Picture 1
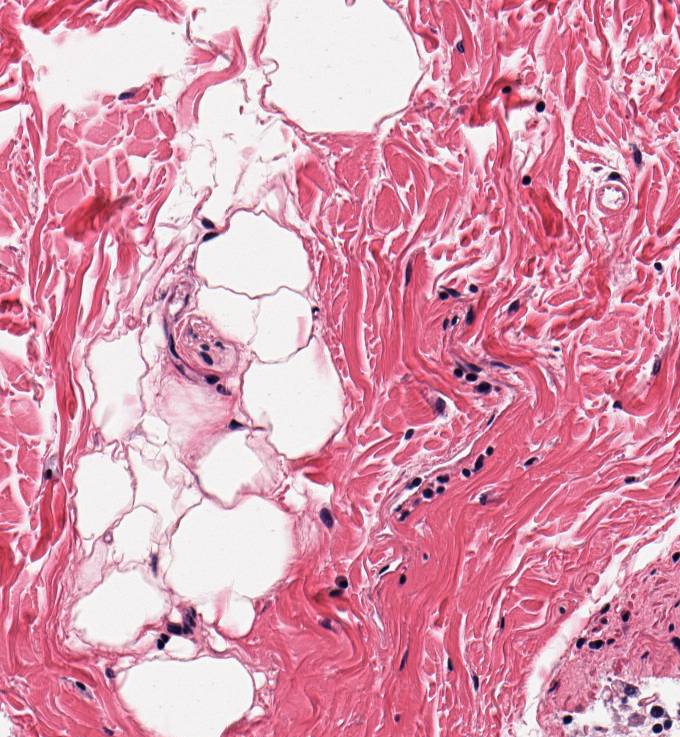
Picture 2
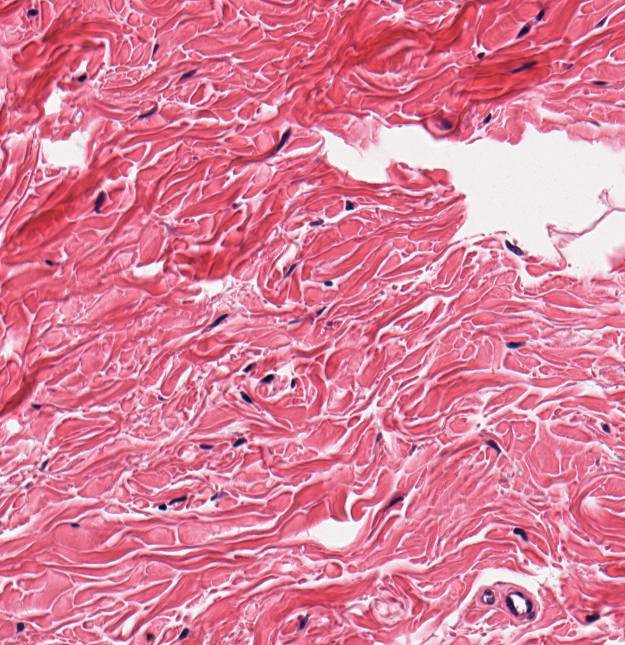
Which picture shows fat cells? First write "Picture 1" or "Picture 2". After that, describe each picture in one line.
Picture 1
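Picture 1: A cluster of adipocytes with empty, clear cytoplasm and thin walls lies in the left half of the field.
Picture 2: No fat cells are seen in the field.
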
